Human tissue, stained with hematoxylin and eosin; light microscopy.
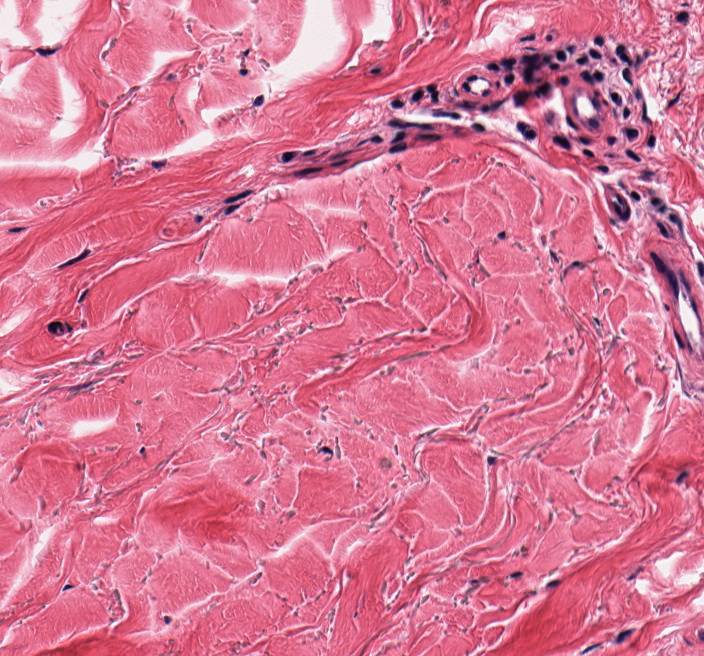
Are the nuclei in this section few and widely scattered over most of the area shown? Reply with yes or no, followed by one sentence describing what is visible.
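Yes. Nuclei are sparse, small, dark and mostly elongated, lying in the thin spaces between bundles.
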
